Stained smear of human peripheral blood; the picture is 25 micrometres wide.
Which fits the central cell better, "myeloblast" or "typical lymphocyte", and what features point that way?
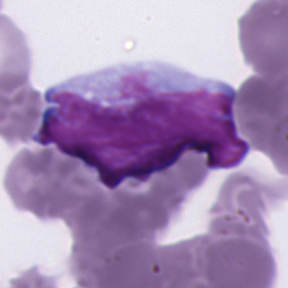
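It's a myeloblast. Size is what decides it: this one measures about 19 by 12 micrometres.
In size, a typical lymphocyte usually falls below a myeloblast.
Otherwise, the outline is irregular, with a knobbly, scalloped lower border. The nucleus fills most of the cell as a broad band across its lower part, and no nucleoli can be seen in it. There are no coarse coloured granules in the cytoplasm.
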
